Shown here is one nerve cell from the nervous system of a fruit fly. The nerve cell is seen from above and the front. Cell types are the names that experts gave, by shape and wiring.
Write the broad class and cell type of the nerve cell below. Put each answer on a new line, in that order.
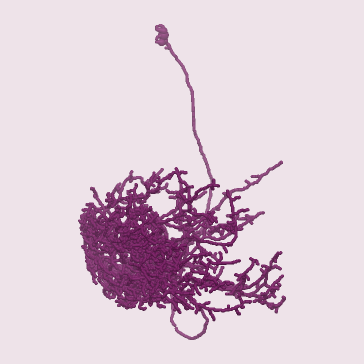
central-brain intrinsic neuron
AVLP535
